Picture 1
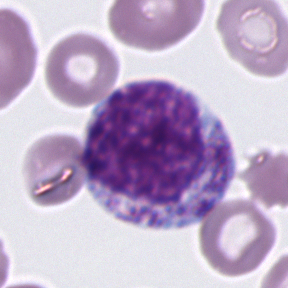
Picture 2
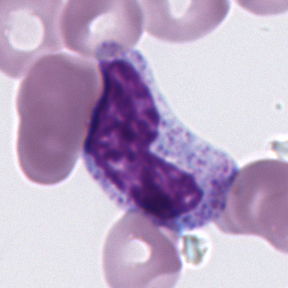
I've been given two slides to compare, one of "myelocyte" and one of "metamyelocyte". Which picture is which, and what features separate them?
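The myelocyte is the one in picture 1, and the metamyelocyte is in picture 2. Compare the outlines first: the myelocyte is roughly round, while the metamyelocyte is irregular and angular. The metamyelocyte's nucleus is elongated and bent, curving from the upper left down to the lower right, and most of its cytoplasm lies to the right of it.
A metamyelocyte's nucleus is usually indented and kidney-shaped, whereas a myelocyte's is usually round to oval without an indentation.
In the myelocyte, the chromatin is dark purple and coarsely clumped. Now the cytoplasm: the myelocyte's is pale blue and holds many dark purple granules, while the metamyelocyte's is pale greyish-lilac with fine purplish dots scattered through it.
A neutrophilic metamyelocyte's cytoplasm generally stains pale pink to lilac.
A red cell touches the myelocyte on its left side.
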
